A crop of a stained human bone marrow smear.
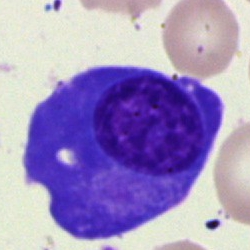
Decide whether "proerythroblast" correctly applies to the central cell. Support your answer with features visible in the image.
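Take the chromatin first: it is gathered into coarse dark clumps with paler spaces between them.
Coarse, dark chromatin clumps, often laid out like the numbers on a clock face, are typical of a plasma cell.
On this point the cell matches plasma cell. The cytoplasm is abundant and stains deep blue, with a single small clear vacuole in its left part. The outline is irregular, with blunt bulges and a notch on the lower left edge. Red cells lie close beside it on the upper right and right sides. So proerythroblast is not the right name; this is a plasma cell.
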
